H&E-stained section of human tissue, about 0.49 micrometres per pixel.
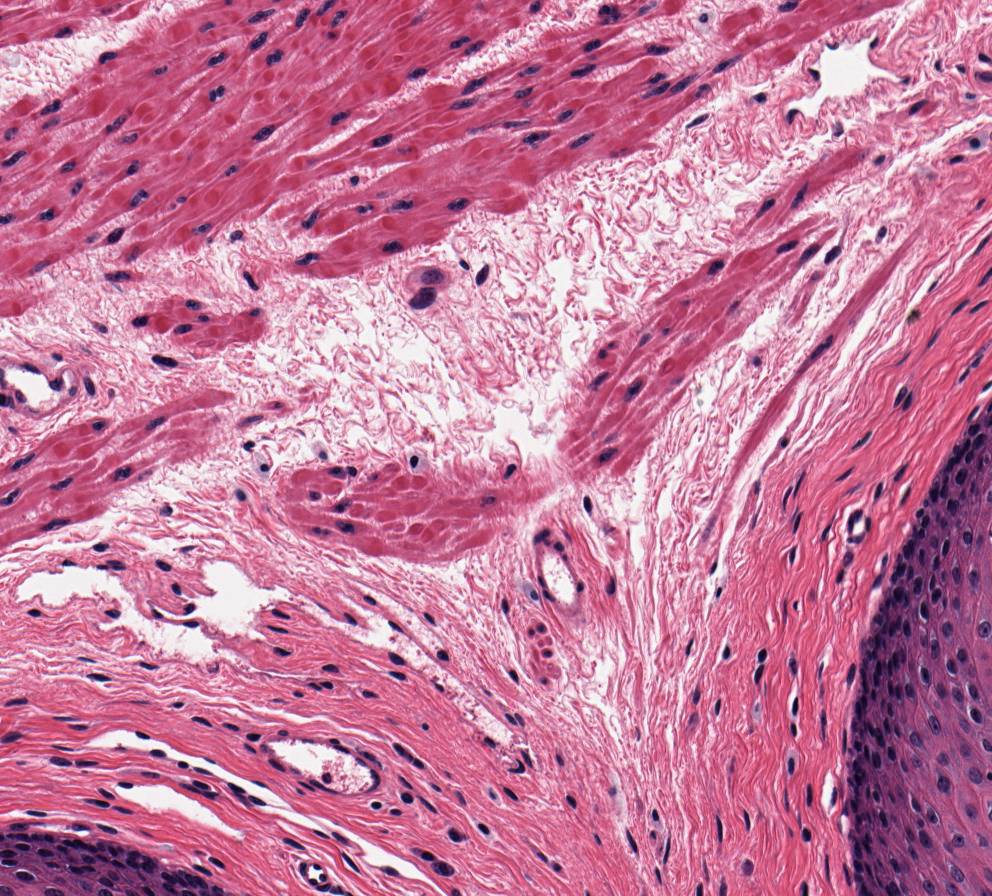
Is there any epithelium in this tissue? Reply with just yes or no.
Yes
